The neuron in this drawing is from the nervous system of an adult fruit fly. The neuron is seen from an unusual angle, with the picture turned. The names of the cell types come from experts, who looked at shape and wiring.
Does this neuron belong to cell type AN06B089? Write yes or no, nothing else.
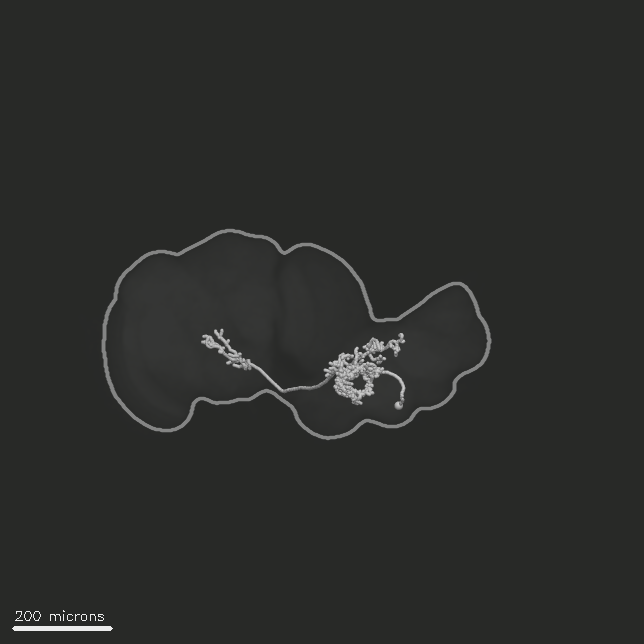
yes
